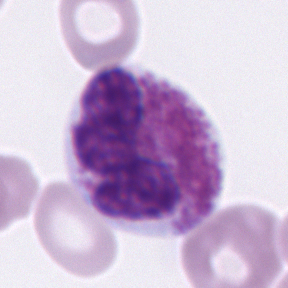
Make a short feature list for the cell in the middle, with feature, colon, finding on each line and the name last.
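Shape: a smooth oval, with no projections
Nucleus: lying along the left side
Granules: densely filling the cytoplasm on the right
Rim: narrow and pale, with few granules, along the lower left edge
Cell type: eosinophil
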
